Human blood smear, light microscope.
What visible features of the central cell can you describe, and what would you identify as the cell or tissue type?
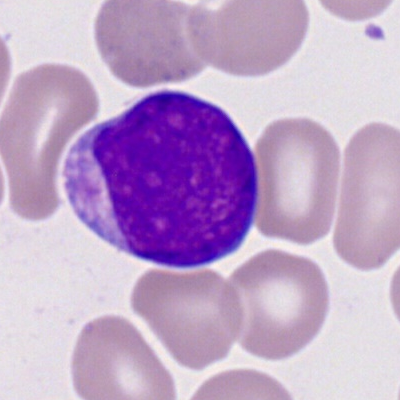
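The cell has a smooth, nearly circular outline. Its nucleus occupies most of the cell, so the cytoplasm shows only as a narrow crescent on the left side. That cytoplasm is pale lilac-blue. The chromatin is dark purple and mottled, broken by scattered paler patches. This cell is a myeloblast.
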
